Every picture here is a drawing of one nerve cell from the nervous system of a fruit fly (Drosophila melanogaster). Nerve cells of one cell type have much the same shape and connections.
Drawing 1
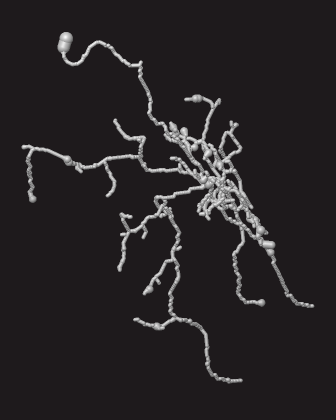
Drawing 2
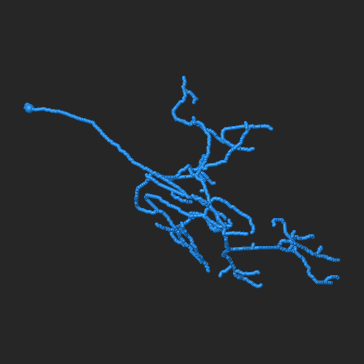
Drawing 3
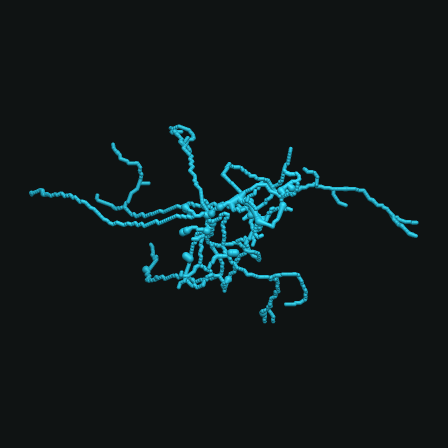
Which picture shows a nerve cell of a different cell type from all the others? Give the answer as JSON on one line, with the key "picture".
{"picture": 3}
